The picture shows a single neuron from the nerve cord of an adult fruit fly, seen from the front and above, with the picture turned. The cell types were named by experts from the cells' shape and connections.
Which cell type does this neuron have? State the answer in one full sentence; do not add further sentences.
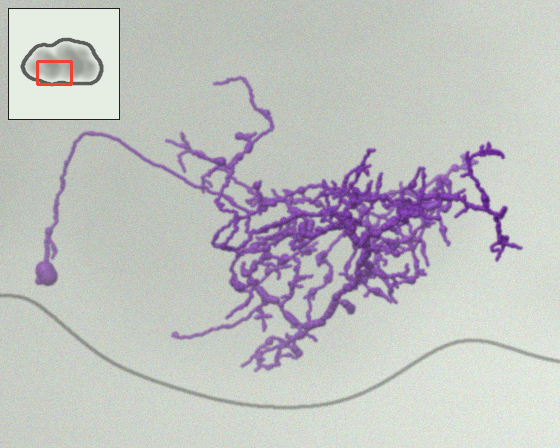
The cell type for the neuron is INXXX284.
